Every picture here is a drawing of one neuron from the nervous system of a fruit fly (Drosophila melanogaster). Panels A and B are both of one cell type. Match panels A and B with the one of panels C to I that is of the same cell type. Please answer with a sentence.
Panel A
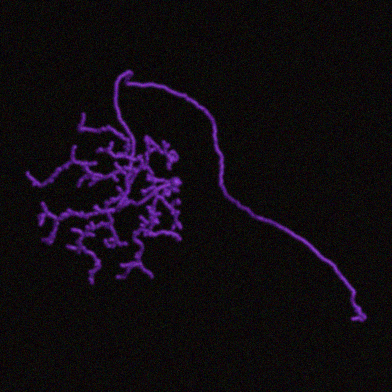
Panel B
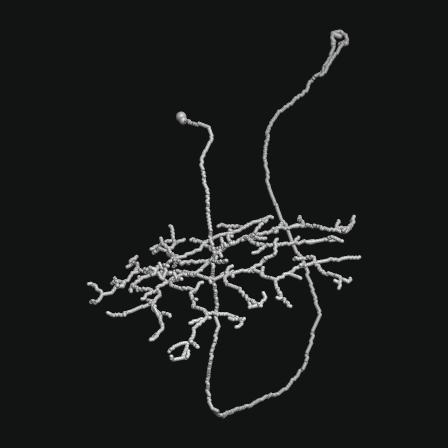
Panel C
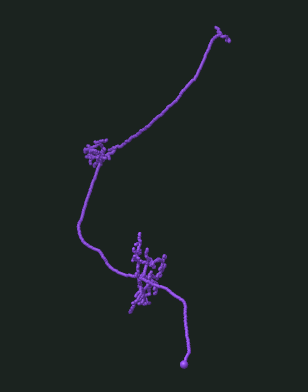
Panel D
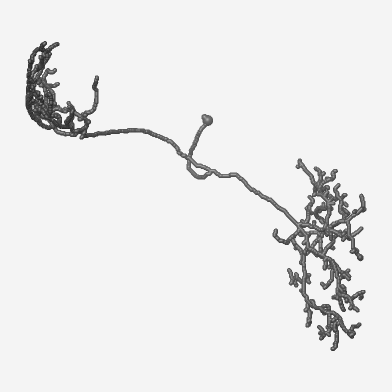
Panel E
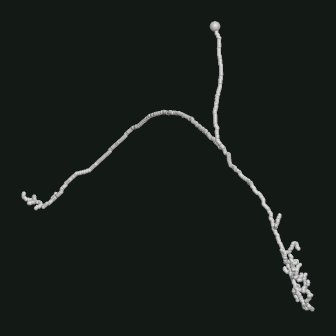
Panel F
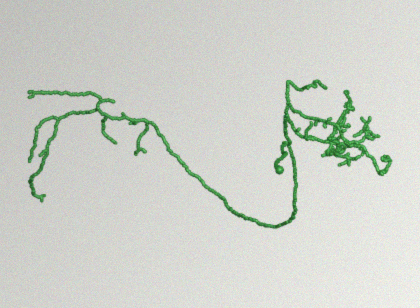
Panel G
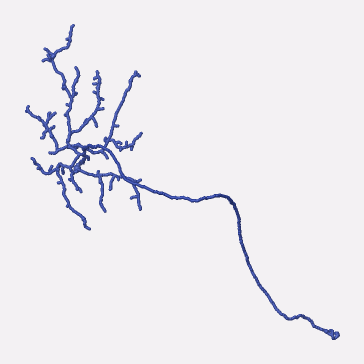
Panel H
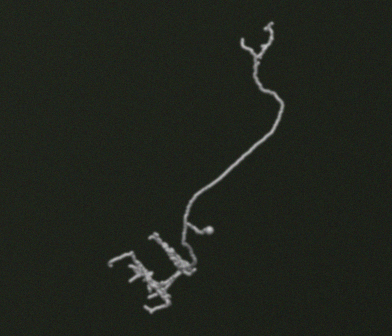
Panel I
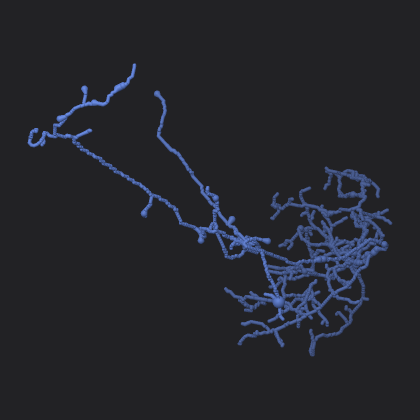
The neuron in panel G is of the same cell type.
